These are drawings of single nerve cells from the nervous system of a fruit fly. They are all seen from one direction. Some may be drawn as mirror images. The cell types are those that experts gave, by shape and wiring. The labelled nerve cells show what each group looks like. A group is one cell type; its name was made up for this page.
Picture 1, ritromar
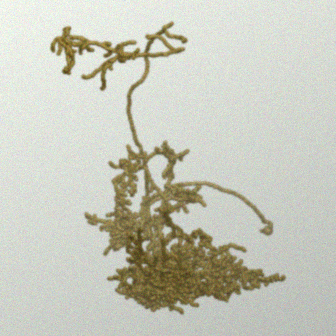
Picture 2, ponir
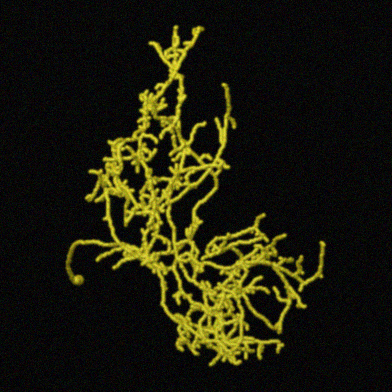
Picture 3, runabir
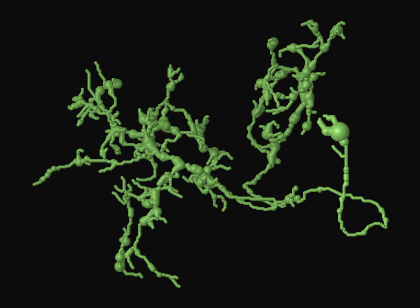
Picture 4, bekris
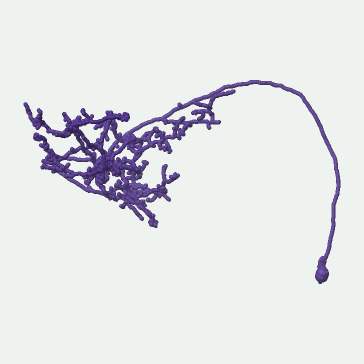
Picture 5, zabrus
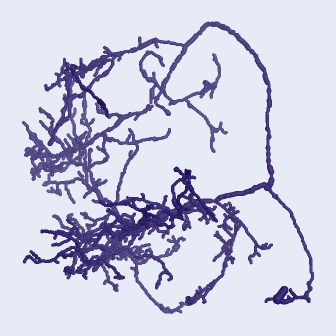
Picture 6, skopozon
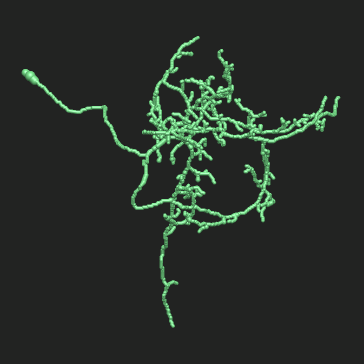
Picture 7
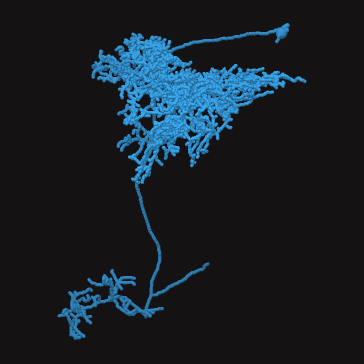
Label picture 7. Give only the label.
ritromar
